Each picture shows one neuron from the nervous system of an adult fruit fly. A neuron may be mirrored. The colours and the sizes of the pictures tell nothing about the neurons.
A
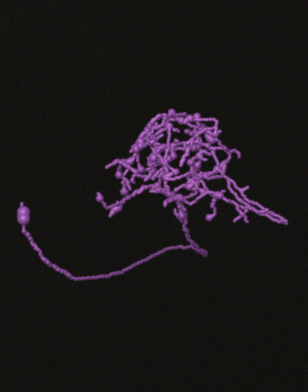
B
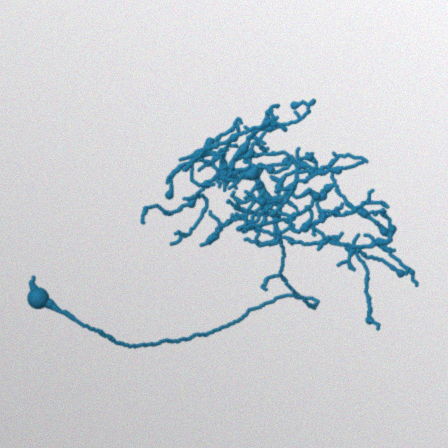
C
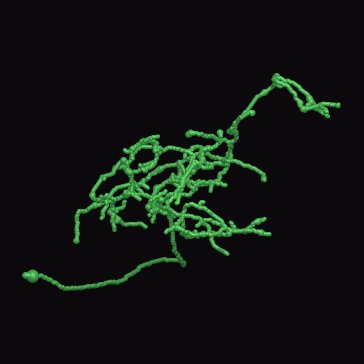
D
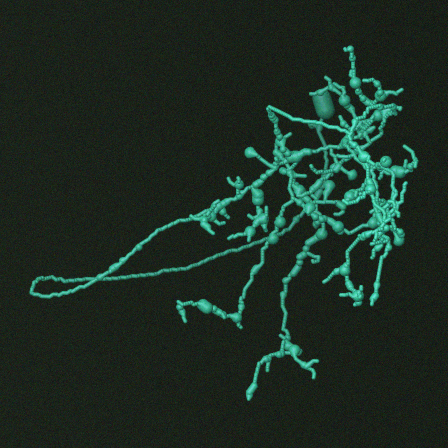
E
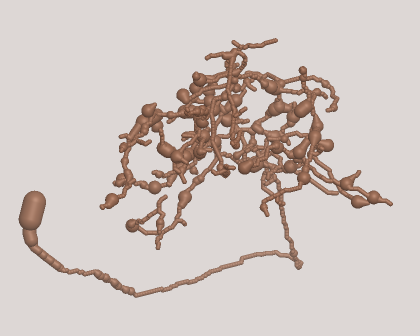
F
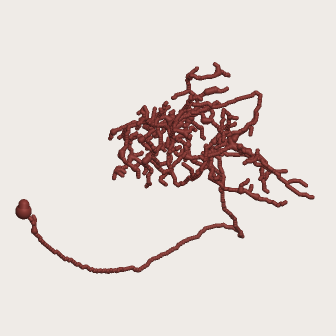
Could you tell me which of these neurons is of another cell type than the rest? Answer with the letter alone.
D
